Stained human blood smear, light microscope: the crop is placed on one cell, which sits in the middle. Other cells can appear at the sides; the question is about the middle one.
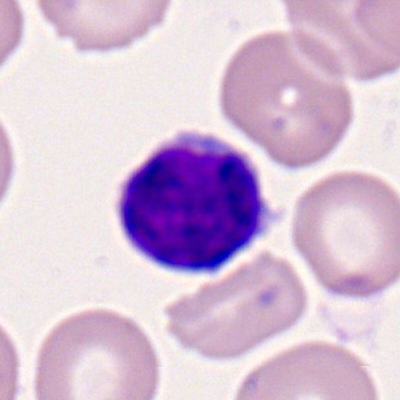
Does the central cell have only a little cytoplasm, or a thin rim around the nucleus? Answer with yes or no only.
Yes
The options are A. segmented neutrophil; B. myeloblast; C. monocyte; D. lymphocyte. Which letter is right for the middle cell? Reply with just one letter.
D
